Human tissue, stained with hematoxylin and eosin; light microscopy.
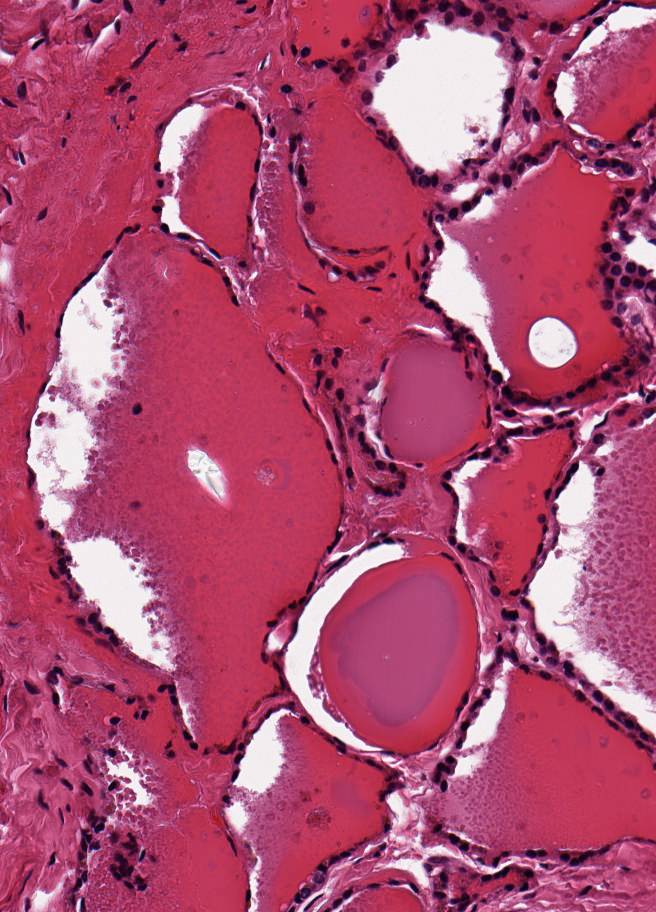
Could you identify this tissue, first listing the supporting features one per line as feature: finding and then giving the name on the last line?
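Architecture: closely packed follicles of varying size filling the field
Largest follicle: left of centre
Lining: single layer of flattened to low cuboidal cells
Nuclei: small and dark
Lumen contents: pink, largely homogeneous colloid
Colloid near edges of large left follicle: finely mottled, frothy
Name: thyroid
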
